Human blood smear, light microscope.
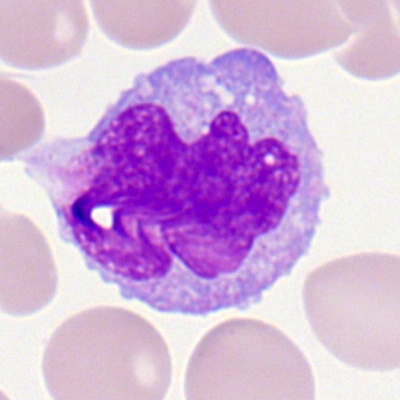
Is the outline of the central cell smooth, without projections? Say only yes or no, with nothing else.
No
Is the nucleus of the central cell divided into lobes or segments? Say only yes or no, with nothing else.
Yes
